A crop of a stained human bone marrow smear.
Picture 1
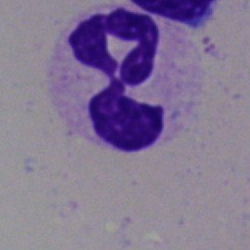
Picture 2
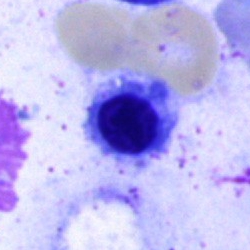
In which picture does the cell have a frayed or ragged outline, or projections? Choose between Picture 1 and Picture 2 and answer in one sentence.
Picture 2 contains the cell with the rough edge.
